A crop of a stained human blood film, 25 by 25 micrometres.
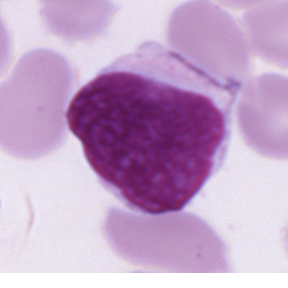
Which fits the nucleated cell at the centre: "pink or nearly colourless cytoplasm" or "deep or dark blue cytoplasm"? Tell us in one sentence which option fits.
No blue or grey can be seen in the cytoplasm, which is pink, salmon or almost clear.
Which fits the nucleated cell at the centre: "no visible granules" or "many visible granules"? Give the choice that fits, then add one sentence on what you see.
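No visible granules. No granules are seen in the cytoplasm.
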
